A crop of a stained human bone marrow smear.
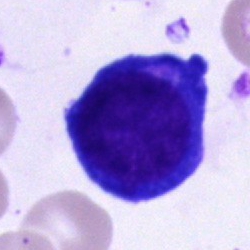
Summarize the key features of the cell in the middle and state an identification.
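Small rounded bleb projecting from upper right edge. No granules seen. No vacuoles seen. Slightly paler patch near top of cell. Cell: proerythroblast.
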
